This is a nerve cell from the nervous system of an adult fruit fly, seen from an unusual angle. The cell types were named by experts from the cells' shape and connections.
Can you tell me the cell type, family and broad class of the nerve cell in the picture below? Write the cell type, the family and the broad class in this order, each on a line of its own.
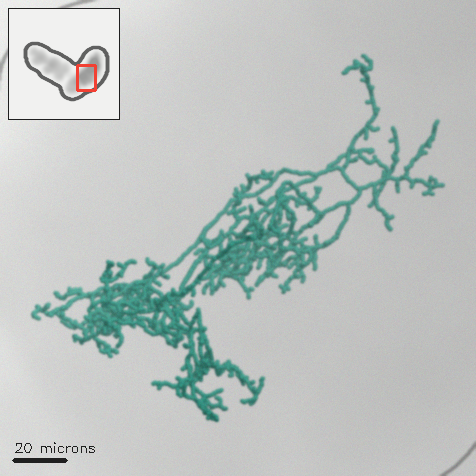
AVLP749m
hemilineage LHl2_dorsal
central-brain intrinsic neuron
